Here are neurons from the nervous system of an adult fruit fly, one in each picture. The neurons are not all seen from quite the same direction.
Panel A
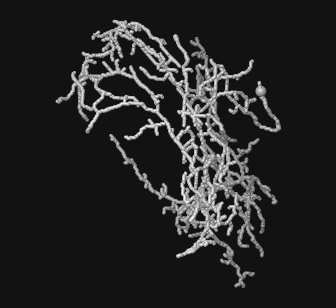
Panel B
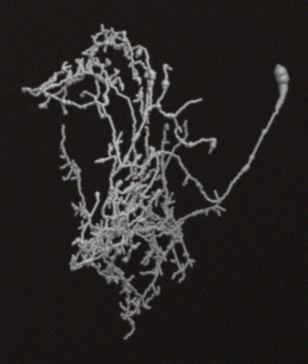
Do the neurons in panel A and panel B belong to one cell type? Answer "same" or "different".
same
